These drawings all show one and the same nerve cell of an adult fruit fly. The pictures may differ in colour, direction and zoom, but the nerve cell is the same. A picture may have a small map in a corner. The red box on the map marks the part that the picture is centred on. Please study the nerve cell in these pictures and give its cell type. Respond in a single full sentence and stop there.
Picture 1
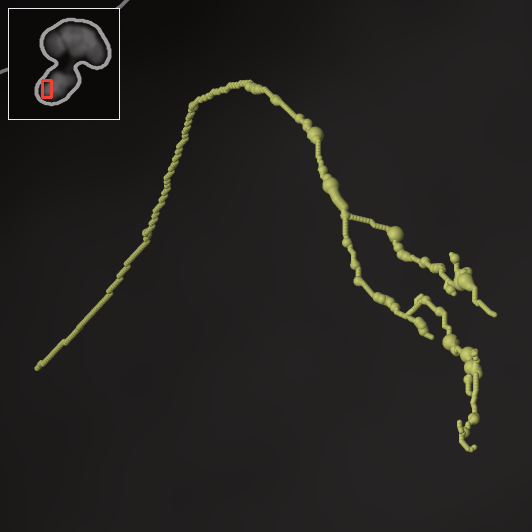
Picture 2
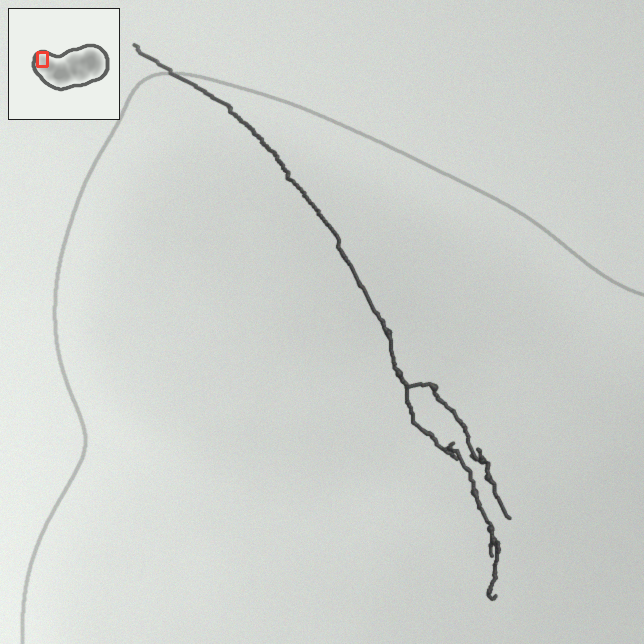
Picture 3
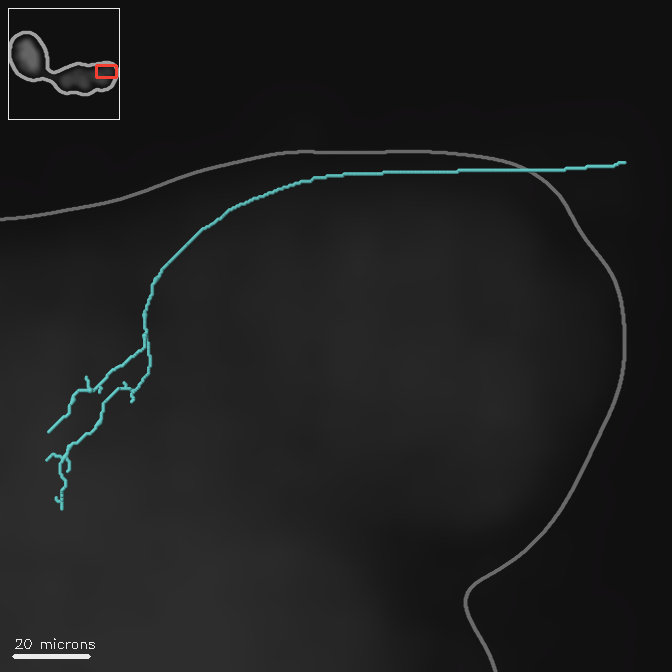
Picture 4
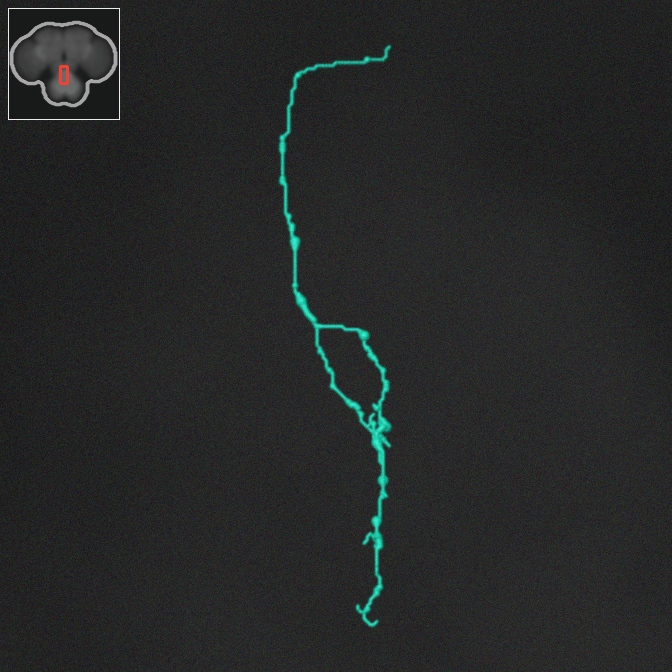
This nerve cell is given the cell type SNxx05.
